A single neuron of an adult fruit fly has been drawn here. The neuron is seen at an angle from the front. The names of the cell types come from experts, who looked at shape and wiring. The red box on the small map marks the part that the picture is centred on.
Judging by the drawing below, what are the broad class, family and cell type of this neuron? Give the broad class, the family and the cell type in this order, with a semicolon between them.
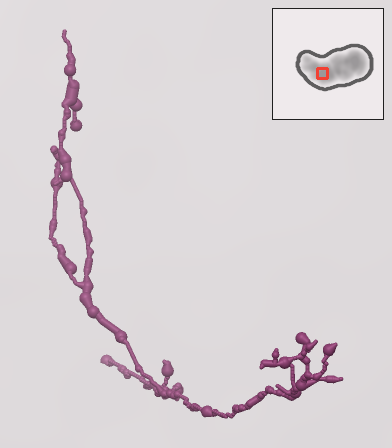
sensory neuron entering the nerve cord; class mechanosensory proprioceptive; SNpp39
